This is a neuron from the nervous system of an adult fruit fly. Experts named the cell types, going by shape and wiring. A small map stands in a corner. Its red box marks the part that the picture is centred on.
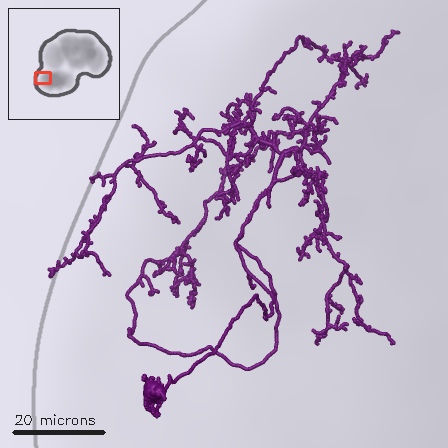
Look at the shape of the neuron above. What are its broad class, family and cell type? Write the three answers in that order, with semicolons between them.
nerve-cord intrinsic neuron; hemilineage 20A.22A; IN20A.22A028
